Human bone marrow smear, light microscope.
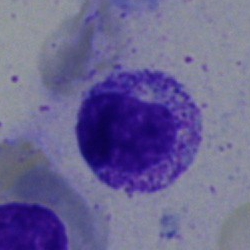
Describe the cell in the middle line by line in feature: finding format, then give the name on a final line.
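Shape: round
Nucleus: off-centre, toward the left side
Cytoplasm: band wider on the right of the nucleus than on the left
Pale area: less granular, just above and to the right of the nucleus
Name: myelocyte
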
